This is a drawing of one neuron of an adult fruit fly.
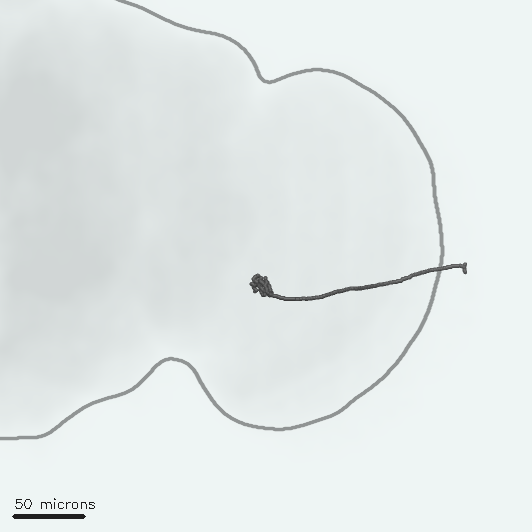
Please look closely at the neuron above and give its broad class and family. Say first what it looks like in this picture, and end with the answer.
No cell body is drawn. By the scale bar it is about 160 microns wide in this view. Its broad class is optic-lobe intrinsic neuron. The family is L.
